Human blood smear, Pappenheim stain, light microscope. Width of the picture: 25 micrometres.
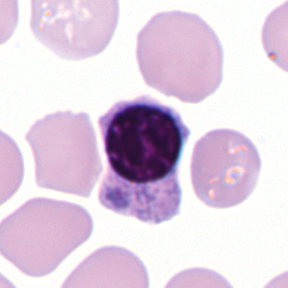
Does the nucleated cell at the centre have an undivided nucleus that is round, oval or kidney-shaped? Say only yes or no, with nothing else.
Yes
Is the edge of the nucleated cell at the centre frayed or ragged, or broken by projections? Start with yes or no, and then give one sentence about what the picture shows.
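Yes. The cell's outline is slightly irregular, with small ruffled bumps along its upper edge.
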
